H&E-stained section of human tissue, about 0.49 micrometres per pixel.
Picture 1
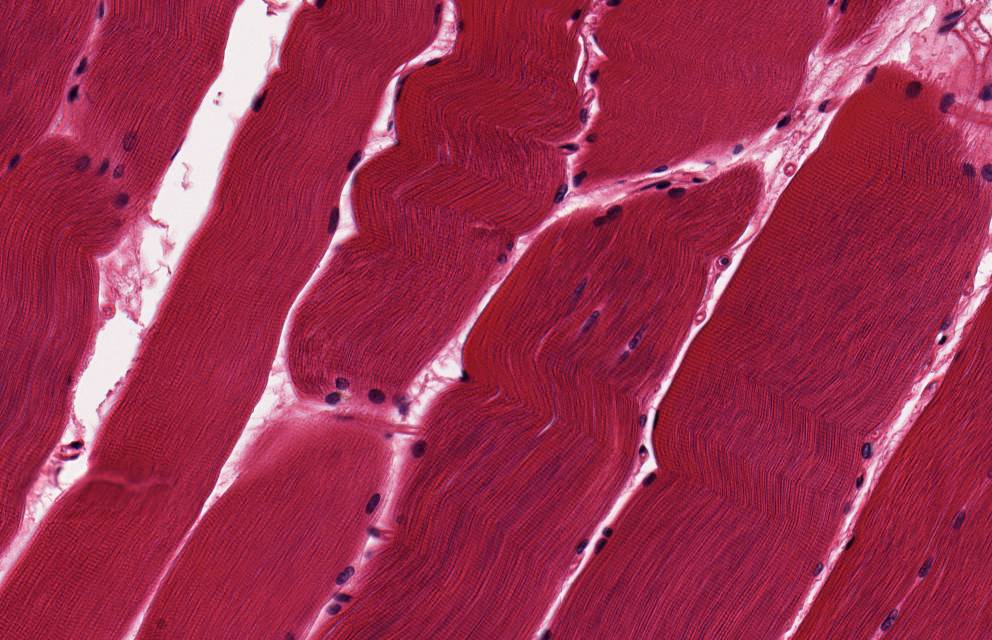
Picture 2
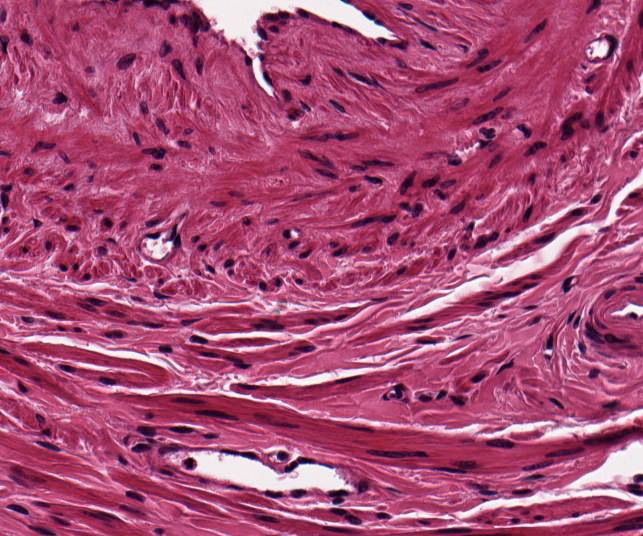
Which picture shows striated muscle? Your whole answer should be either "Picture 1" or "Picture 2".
Picture 1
